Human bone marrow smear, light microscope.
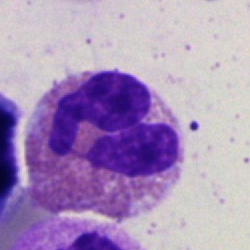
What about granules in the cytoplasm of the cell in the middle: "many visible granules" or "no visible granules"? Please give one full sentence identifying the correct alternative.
Many granules can be seen in the cytoplasm of the cell.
